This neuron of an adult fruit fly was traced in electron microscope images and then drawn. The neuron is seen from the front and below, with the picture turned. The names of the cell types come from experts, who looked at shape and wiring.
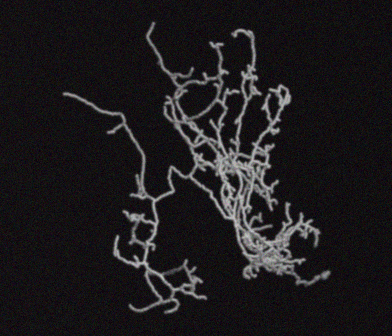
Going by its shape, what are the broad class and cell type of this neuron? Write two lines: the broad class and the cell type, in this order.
central-brain intrinsic neuron
CRE005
